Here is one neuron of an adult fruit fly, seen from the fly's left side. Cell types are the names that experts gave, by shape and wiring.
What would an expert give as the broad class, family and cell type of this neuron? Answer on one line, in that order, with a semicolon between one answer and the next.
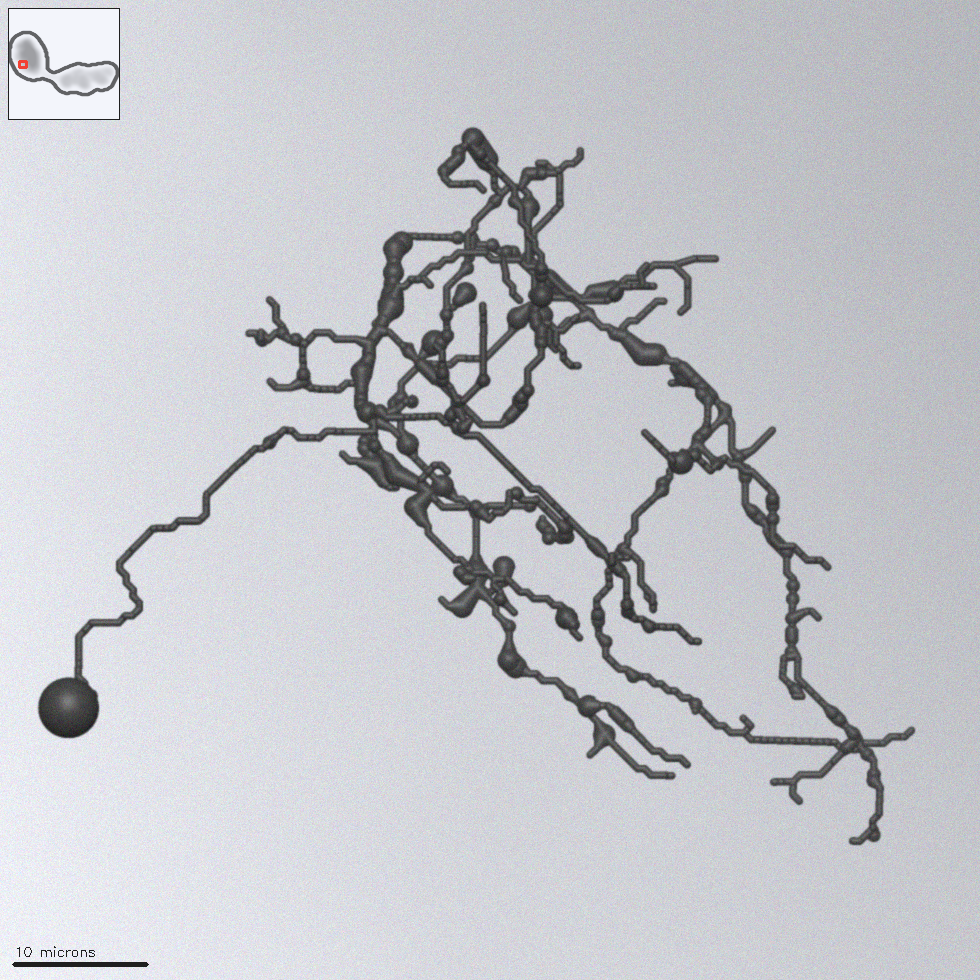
central-brain intrinsic neuron; hemilineage TRdl_b; GNG439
